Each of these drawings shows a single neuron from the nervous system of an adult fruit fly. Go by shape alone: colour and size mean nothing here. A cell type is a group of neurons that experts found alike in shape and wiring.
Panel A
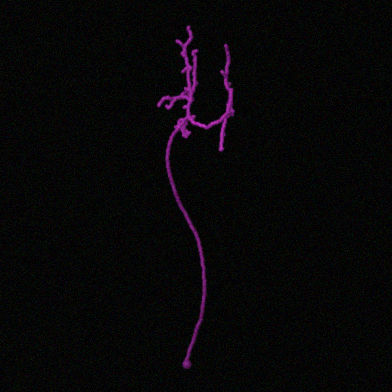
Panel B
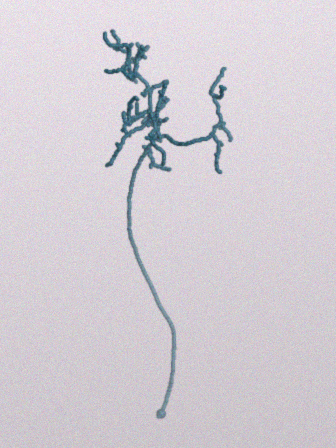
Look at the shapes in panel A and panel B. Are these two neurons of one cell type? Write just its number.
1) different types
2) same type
1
